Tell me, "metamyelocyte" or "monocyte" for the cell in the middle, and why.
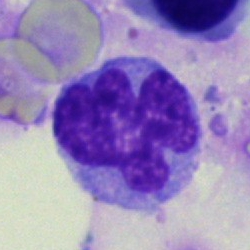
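I'd call this one a monocyte rather than a metamyelocyte. The deciding point is the cytoplasm, which is pale greyish blue.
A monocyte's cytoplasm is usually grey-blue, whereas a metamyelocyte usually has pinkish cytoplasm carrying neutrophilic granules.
The nucleus fills most of the cell, and the rim of cytoplasm around it runs from narrow to moderate, broadest below the nucleus. The chromatin is dark purple and clumped, with small paler spots between the clumps.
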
